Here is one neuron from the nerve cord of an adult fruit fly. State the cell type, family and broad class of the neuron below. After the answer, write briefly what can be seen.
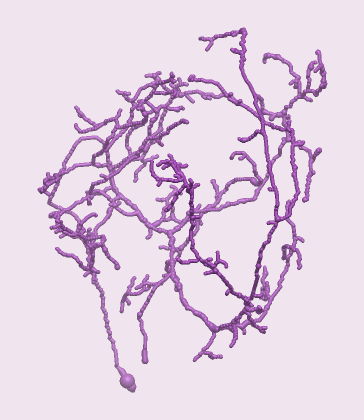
Its cell type is IN03A060. Its family is hemilineage 03A. Its broad class is nerve-cord intrinsic neuron. Dozens of branch ends can be seen. As drawn here it is taller than it is wide.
